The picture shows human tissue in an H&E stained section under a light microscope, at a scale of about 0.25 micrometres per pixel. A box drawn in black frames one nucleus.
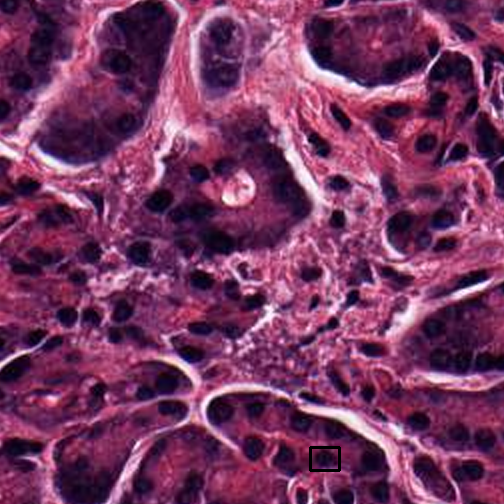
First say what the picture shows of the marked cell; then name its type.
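That edge runs just beneath a pale, curved band of fibres that separates this cluster from the tissue above. The cytoplasm around the nucleus is deep purple-pink and dense, with no clear border between this cell and its neighbours. This is a pancreatic acinar cell.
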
